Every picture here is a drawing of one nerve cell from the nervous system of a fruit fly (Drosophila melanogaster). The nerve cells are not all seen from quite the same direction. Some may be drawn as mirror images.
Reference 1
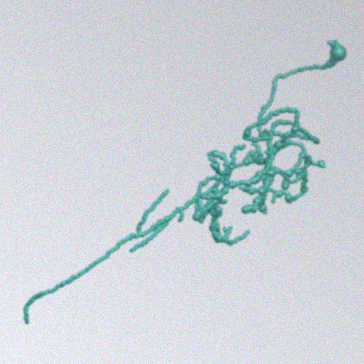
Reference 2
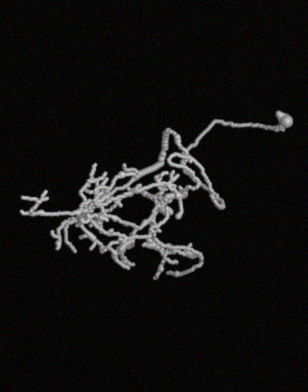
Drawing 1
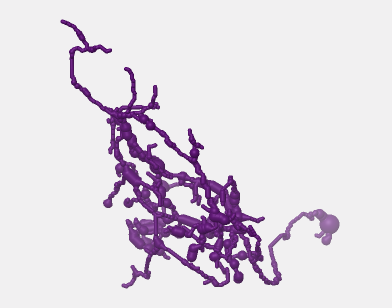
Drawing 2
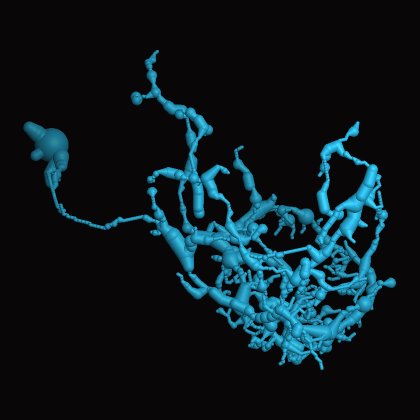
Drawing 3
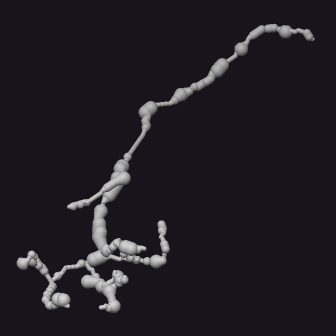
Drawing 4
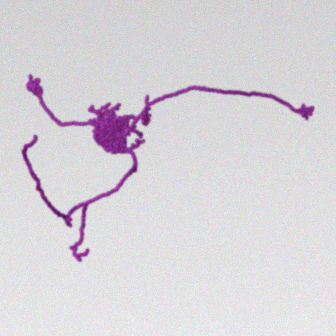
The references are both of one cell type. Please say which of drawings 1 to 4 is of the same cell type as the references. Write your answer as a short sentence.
Drawing 1 shows a nerve cell of the same cell type.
